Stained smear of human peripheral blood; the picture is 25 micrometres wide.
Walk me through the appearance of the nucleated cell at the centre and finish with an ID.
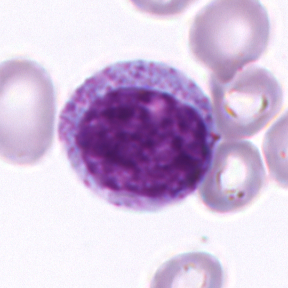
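Looking first at the outline, I find it round and smooth. The nucleus is not centred, and the broadest band of cytoplasm sits above it. Throughout the cytoplasm I can make out many fine purple granules, and I see no vacuoles anywhere in it. This is a myelocyte.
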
